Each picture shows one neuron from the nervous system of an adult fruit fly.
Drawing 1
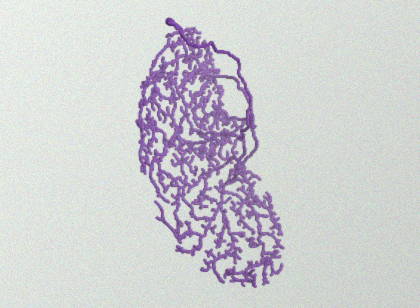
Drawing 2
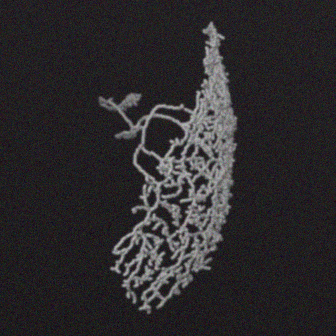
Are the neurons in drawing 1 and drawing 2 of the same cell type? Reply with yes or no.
yes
